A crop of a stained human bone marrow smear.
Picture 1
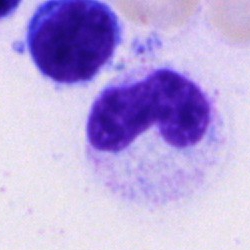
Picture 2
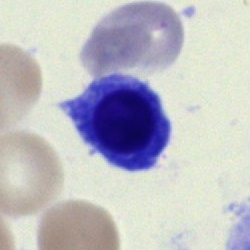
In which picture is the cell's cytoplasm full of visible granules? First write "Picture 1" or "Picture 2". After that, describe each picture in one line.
Picture 1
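In picture 1: The cytoplasm is scattered with many fine pinkish-purple granules.
In picture 2: No granules are visible in the cytoplasm.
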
